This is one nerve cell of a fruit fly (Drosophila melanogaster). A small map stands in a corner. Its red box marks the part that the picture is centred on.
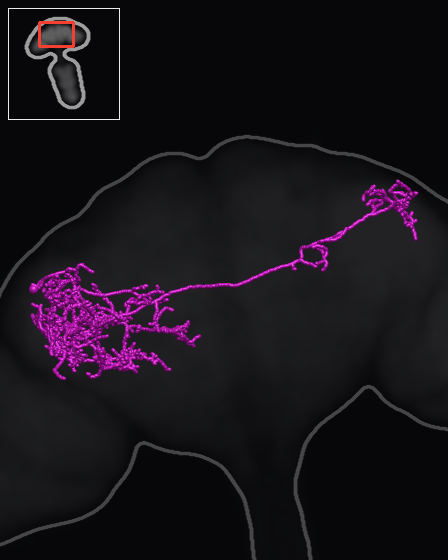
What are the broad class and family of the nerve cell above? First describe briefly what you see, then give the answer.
It is in the brain and does not reach the nerve cord. The cell body can be seen on the left of the picture. The picture shows dozens of branch ends. It is a central-brain intrinsic neuron. The family is hemilineage VLPd1.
